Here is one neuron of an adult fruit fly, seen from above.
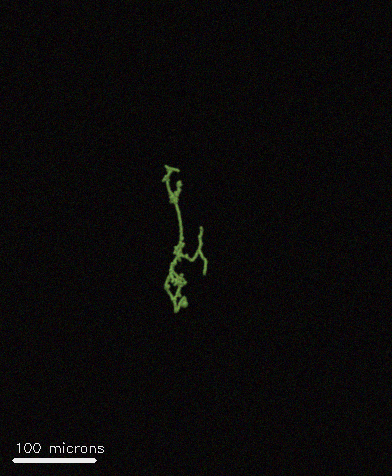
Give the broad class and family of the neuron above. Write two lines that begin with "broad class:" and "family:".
broad class: nerve-cord intrinsic neuron
family: hemilineage 10B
